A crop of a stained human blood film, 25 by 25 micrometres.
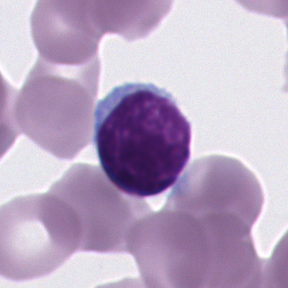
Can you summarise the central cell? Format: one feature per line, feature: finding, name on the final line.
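Nucleus: round, no indentation
Chromatin: dense, dark purple, coarsely clumped
Nucleoli: none visible
Cytoplasm: no vacuoles seen
Name: typical lymphocyte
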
